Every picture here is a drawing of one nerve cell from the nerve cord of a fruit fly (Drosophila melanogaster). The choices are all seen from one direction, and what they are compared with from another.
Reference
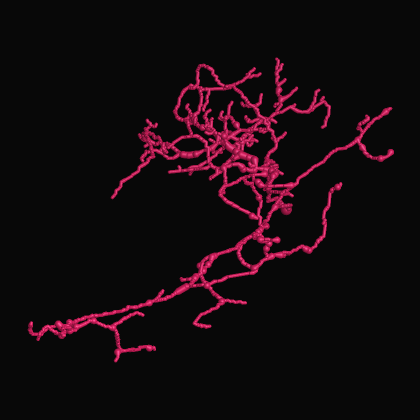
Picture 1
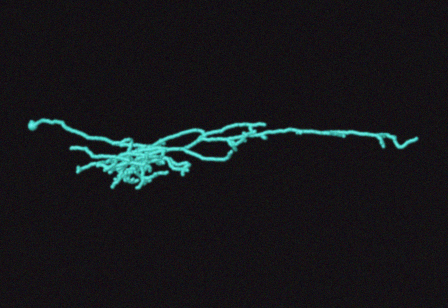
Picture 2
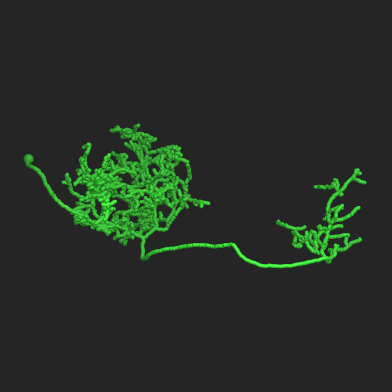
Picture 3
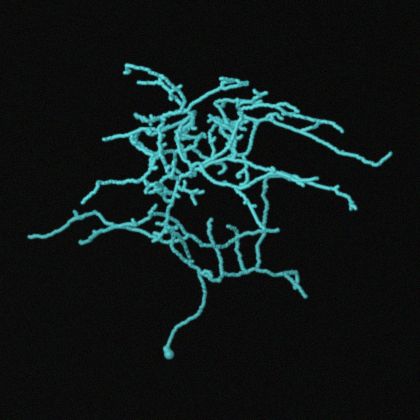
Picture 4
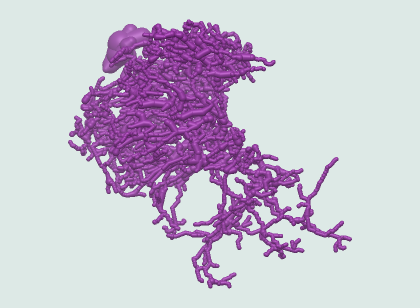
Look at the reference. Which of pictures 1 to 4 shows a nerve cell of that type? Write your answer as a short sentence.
The nerve cell in picture 1 is of the same cell type.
